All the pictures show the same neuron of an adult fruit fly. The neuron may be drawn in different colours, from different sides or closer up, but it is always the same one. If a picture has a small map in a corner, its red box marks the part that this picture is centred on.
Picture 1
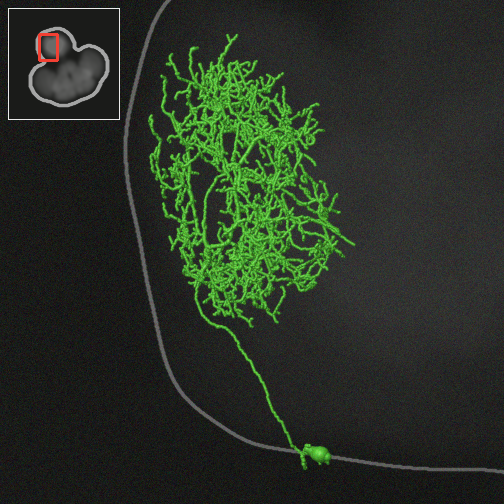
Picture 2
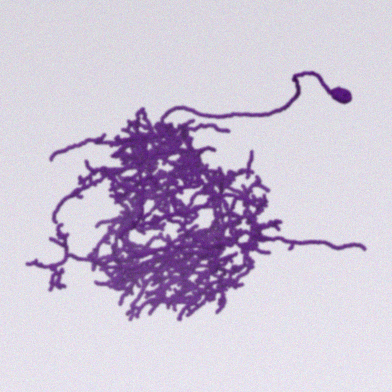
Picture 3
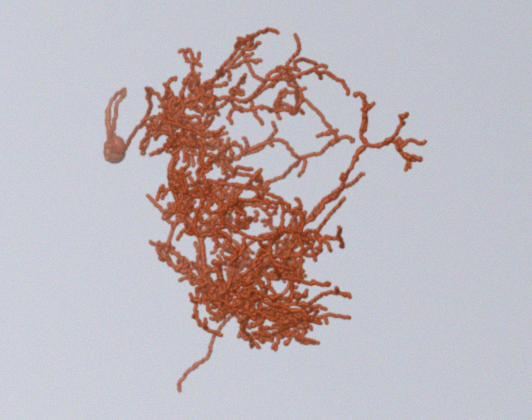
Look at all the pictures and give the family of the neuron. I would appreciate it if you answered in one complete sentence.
As a matter of family, this neuron is hemilineage 17A.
